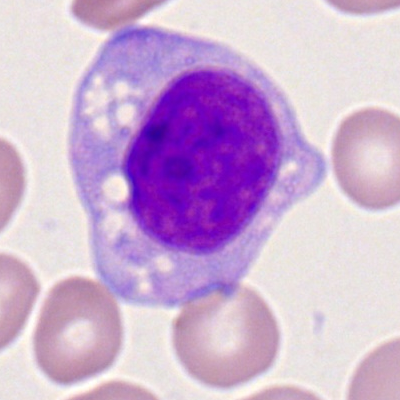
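Monocyte, its irregular outline bearing a small rounded bulge on the right edge. The cytoplasm is abundant and pale blue-grey, holding several clear round vacuoles, mostly on the left side. No coarse granules are present in the cytoplasm.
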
